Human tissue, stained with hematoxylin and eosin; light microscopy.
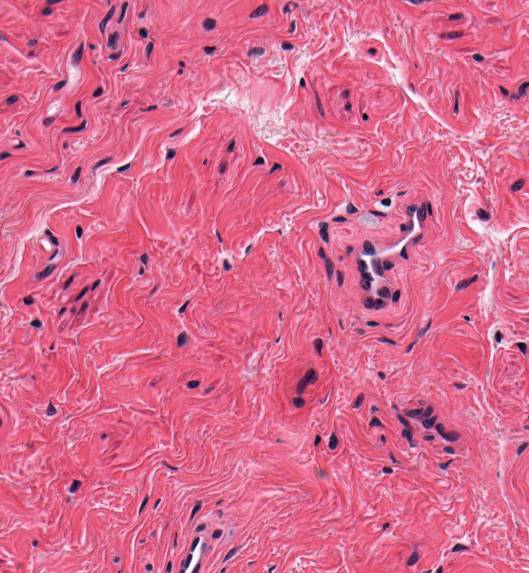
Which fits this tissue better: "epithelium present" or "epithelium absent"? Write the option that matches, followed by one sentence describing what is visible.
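Epithelium absent. No epithelium is present anywhere in the field.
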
